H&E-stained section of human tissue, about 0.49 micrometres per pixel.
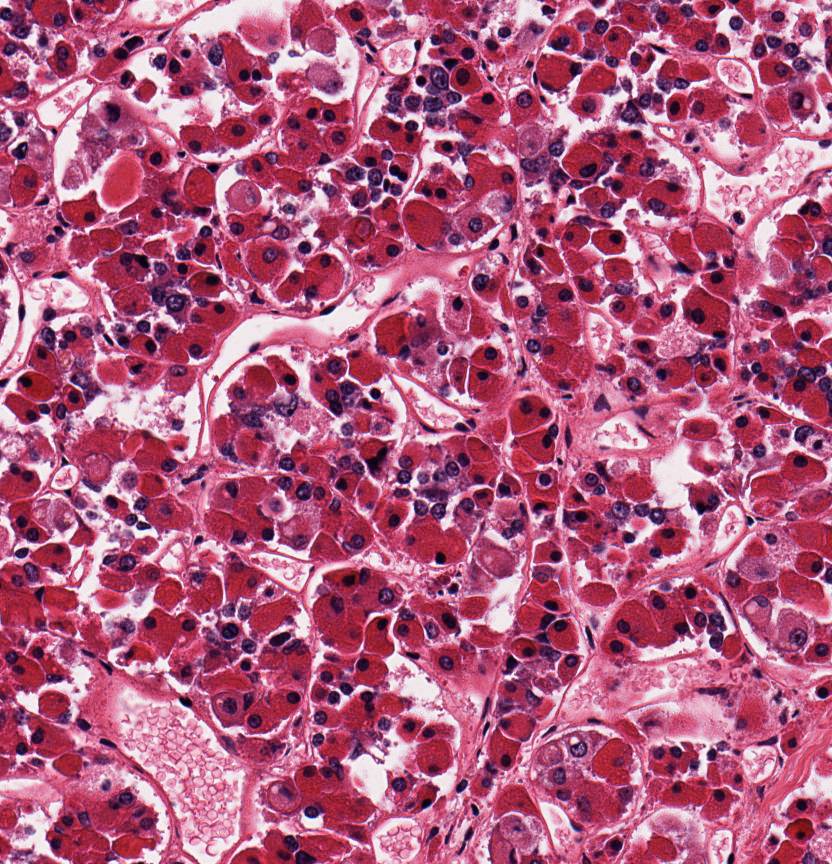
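Pituitary, H&E. Arrangement: rounded nests and cords of cells, separated by thin pink septa, throughout the field. Cytoplasm: abundant, deep red in most cells. Nuclei: small, round, dark, mostly one per cell. Lower left: a thin-walled channel packed with red blood cells.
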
